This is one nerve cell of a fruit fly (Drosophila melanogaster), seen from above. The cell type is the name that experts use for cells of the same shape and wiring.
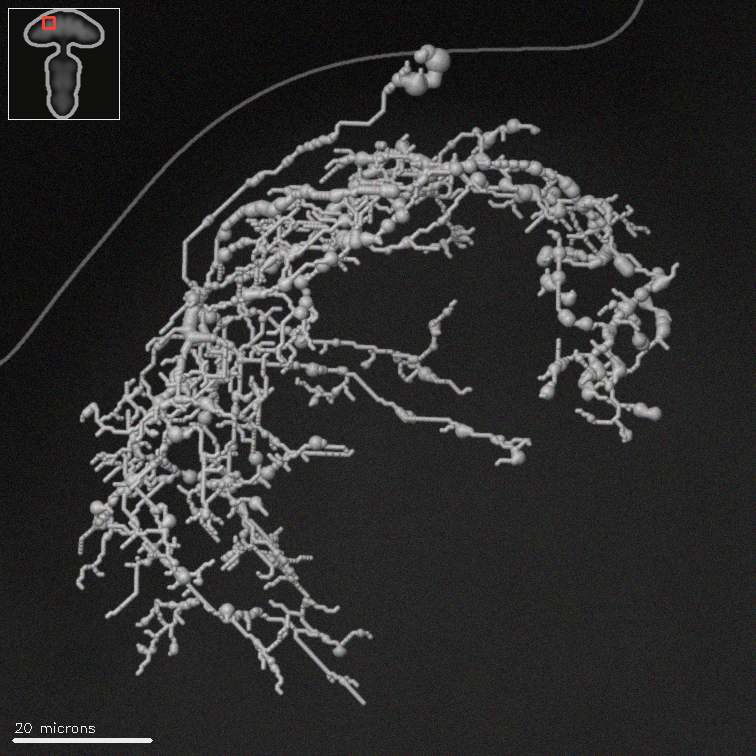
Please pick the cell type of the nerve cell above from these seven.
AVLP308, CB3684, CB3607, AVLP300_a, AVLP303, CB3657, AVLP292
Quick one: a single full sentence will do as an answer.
Of the cell type CB3684 is this nerve cell.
